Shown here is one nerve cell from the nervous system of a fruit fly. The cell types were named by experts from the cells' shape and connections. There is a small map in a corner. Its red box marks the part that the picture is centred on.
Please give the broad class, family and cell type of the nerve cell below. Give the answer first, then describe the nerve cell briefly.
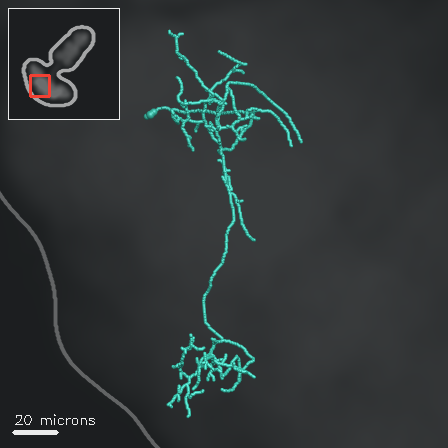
This is a central-brain intrinsic neuron. The family is hemilineage VLPd&p1_posterior. The cell type is LHPD2c2. It lies in the brain. By the scale bar it is about 180 microns tall in this view. Dozens of branch ends can be seen.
